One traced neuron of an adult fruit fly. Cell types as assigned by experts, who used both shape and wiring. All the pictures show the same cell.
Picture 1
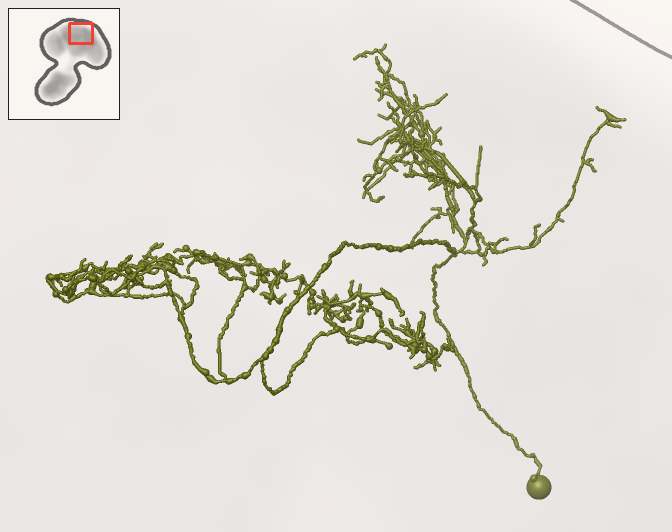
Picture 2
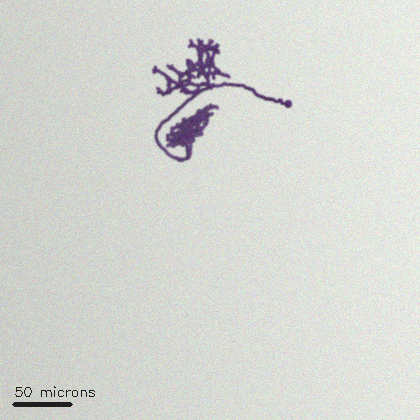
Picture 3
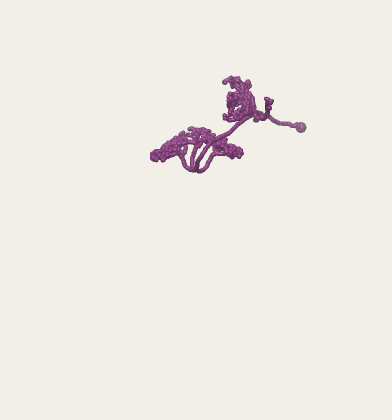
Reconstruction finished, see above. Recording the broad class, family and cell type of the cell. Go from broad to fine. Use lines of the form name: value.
broad class: central-brain intrinsic neuron
family: hemilineage DL1_dorsal
cell type: FB6B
